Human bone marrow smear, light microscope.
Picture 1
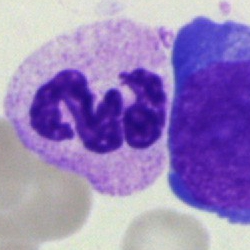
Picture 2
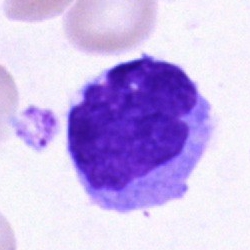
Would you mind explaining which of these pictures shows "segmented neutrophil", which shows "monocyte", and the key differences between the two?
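Picture 1 shows a segmented neutrophil, and picture 2 a monocyte.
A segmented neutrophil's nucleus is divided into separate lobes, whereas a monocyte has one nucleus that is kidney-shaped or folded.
In picture 1 the nucleus is divided into several connected lobes; in picture 2 it fills most of the cell and has an irregular, lumpy outline with shallow notches.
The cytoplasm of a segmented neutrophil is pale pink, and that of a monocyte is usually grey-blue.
Picture 1 has abundant pale pinkish-lilac cytoplasm with fine granules throughout; picture 2 has a moderate rim of pale greyish-blue cytoplasm.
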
